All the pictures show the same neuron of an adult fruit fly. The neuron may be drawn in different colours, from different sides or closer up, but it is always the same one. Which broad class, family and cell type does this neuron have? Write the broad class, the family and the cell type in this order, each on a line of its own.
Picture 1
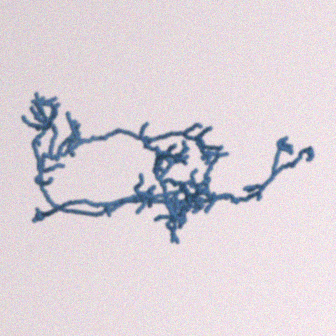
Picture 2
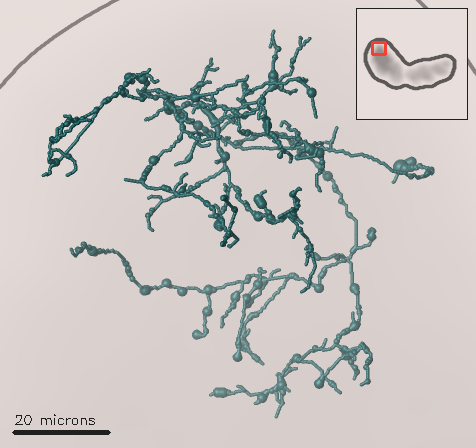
central-brain intrinsic neuron
hemilineage SLPpm3
CB1050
